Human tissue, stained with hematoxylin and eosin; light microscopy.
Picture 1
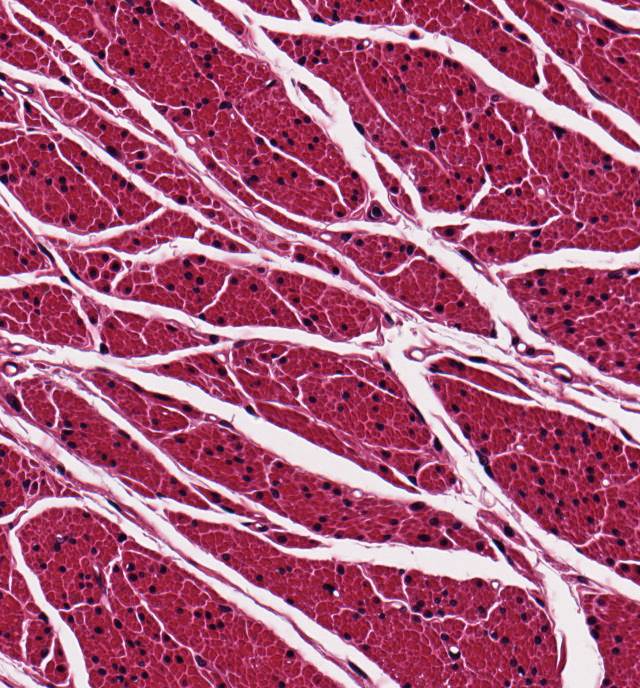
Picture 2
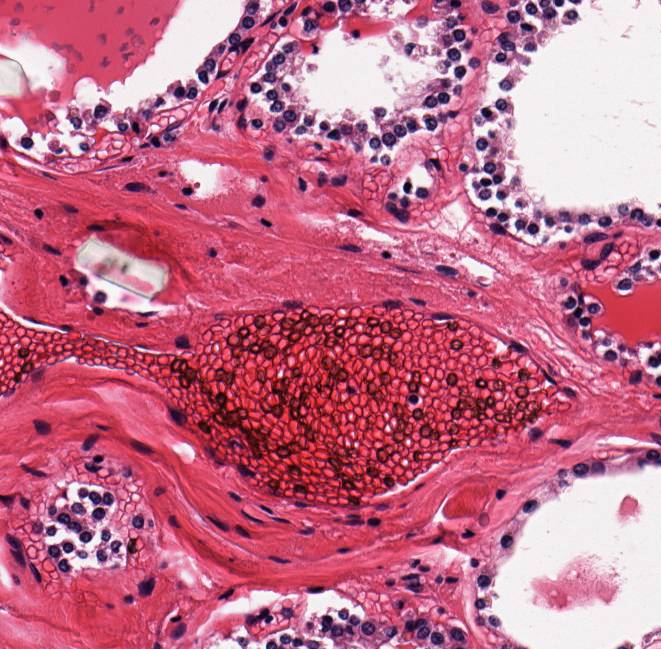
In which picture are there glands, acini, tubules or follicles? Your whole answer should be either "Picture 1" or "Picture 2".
Picture 2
